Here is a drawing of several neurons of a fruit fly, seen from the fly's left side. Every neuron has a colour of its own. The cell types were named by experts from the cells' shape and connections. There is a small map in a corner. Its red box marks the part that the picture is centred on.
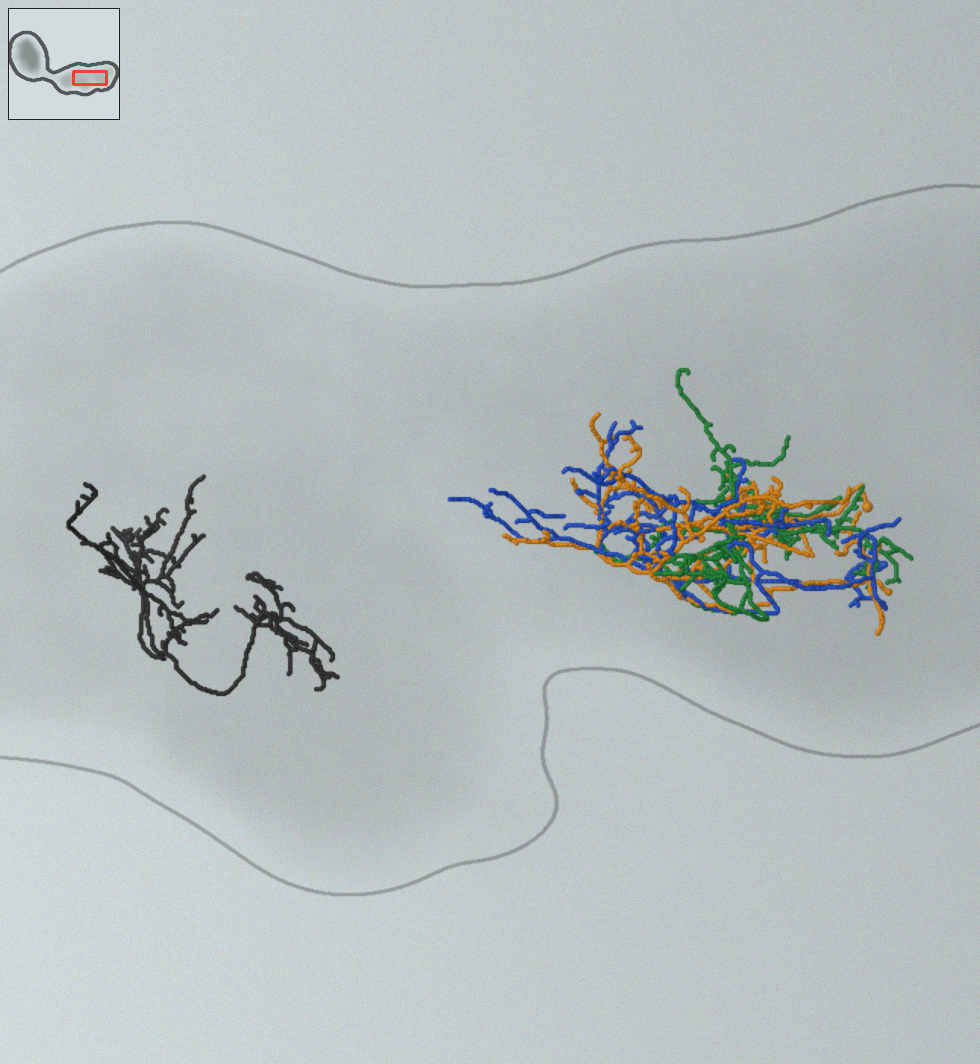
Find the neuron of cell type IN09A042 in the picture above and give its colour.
blue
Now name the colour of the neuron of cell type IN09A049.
orange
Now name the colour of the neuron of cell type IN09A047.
green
